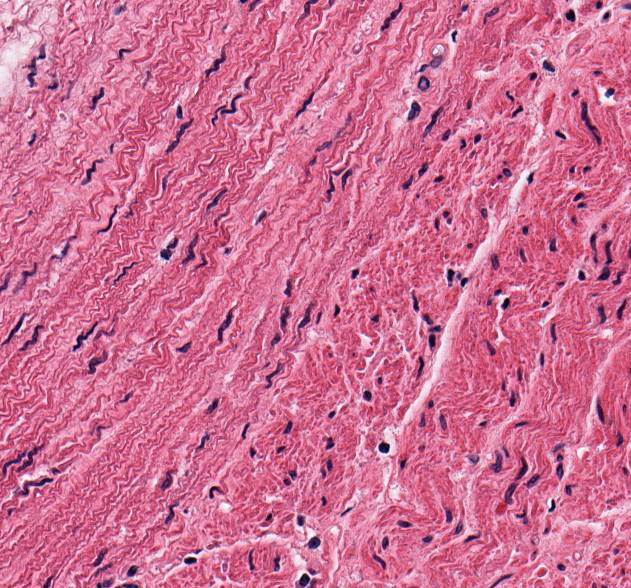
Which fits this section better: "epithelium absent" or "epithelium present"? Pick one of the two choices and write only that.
Epithelium absent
